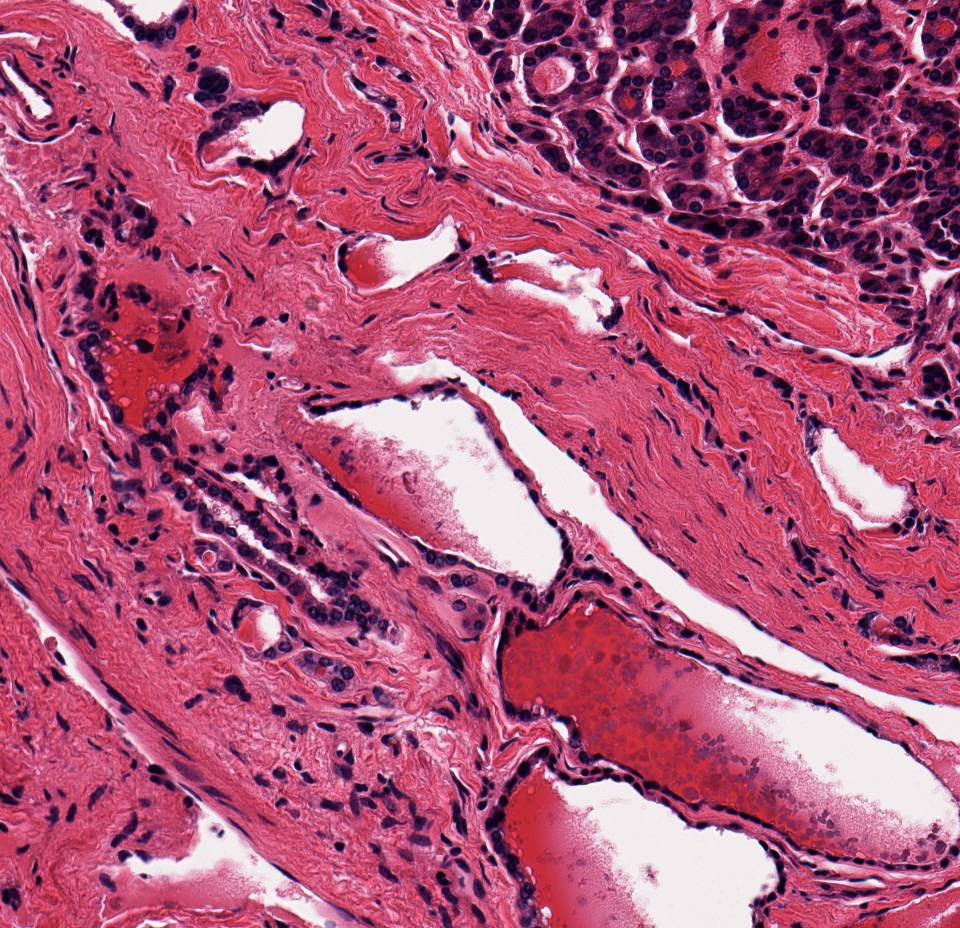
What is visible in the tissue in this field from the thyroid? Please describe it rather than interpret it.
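First, the background: dense pink collagenous stroma fills most of the field, its bundles and elongated spaces running from upper left to lower right. Second, the upper right corner: a cluster of small glandular acini whose cells have round, dark-staining nuclei. Third, scattered through the stroma: several thin-walled, elongated vascular spaces lined by flattened endothelial cells.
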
